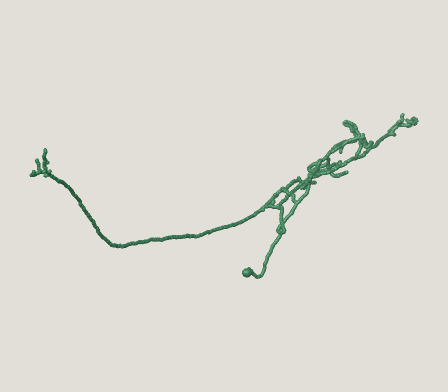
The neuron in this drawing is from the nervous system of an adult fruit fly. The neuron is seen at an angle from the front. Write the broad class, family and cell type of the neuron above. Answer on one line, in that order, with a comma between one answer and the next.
ascending neuron, hemilineage 16B, AN16B078_b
